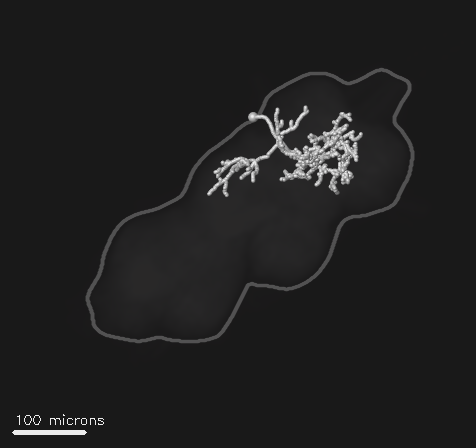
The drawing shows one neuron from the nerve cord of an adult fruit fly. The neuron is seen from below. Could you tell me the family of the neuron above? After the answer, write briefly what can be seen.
The family is hemilineage 11A. This is a nerve-cord intrinsic neuron. From left to right in the picture it spans about 200 microns. As drawn here it is wider than it is tall.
